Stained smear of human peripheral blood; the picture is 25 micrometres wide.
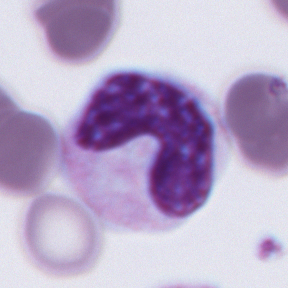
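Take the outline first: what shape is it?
Roughly round, and smooth.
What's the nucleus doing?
It's one unsegmented band, bent into a horseshoe, with its open side facing toward the lower left.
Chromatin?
Dark purple, coarsely clumped, with small paler gaps.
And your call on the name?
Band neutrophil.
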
